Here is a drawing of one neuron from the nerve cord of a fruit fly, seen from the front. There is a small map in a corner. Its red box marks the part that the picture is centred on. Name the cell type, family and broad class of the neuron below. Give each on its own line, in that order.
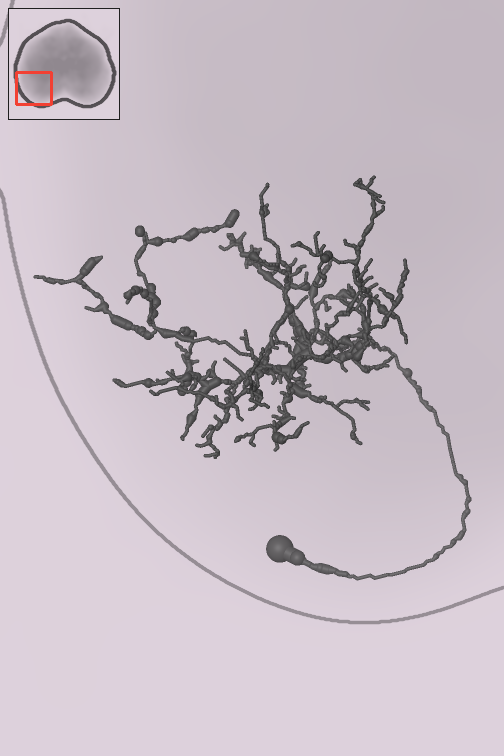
IN20A.22A065
hemilineage 20A.22A
nerve-cord intrinsic neuron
